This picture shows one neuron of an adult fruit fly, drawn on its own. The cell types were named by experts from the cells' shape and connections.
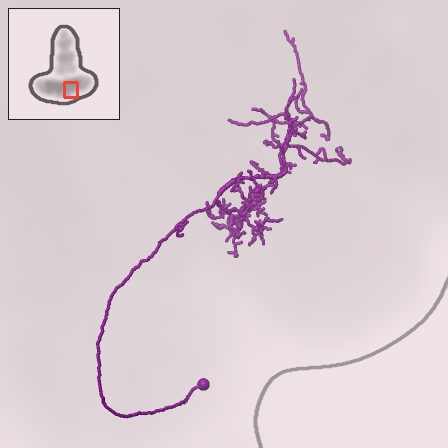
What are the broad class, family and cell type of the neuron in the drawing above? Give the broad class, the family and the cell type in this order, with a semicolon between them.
central-brain intrinsic neuron; hemilineage MD3; WED204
